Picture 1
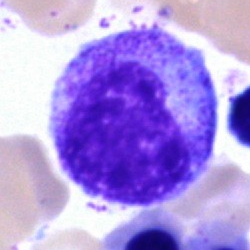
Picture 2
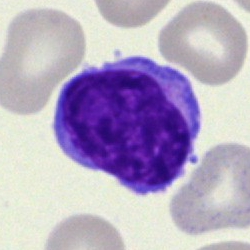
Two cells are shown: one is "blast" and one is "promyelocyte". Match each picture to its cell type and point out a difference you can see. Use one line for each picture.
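Picture 1 – promyelocyte. Fine purple granules are scattered through the cytoplasm.
Picture 2 – blast. No granules are visible in the cytoplasm.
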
